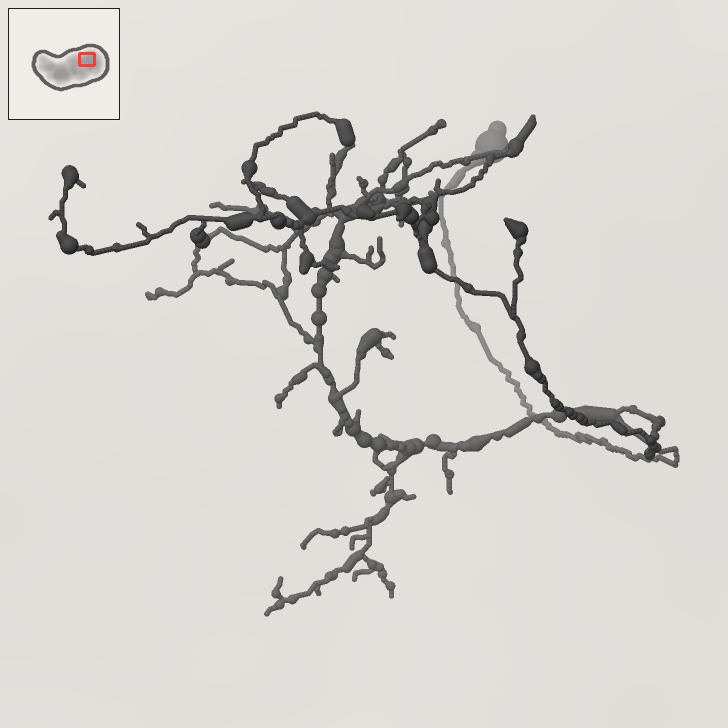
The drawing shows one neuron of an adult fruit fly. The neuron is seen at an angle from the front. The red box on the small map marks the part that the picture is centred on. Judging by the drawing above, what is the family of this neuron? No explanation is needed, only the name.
hemilineage DL1_ventral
